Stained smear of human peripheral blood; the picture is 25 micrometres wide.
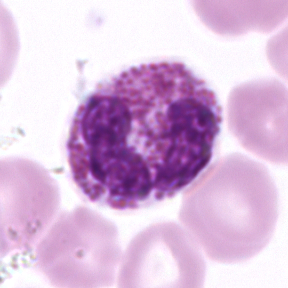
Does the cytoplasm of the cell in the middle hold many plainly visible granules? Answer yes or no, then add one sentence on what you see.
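Yes. Granules fill the cytoplasm right out to the cell edge.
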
